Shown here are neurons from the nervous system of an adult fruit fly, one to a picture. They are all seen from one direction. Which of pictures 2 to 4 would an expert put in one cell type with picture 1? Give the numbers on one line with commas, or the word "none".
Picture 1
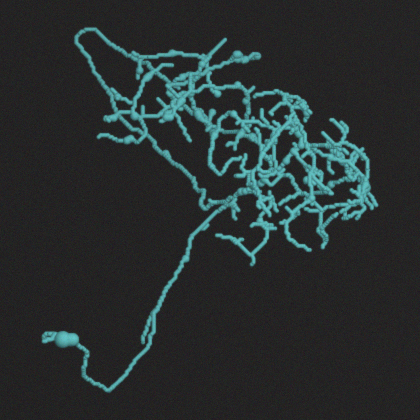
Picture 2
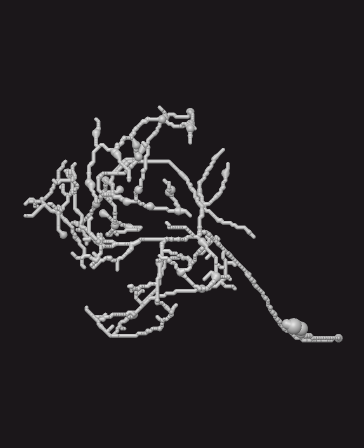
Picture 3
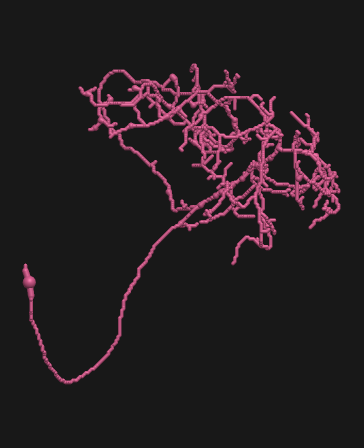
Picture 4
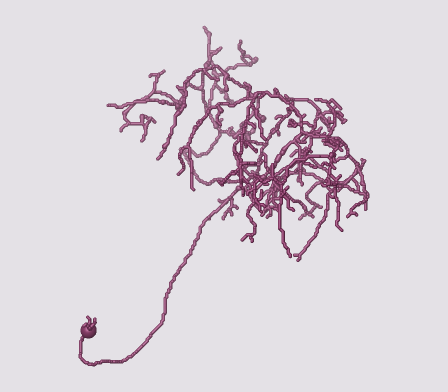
3, 4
